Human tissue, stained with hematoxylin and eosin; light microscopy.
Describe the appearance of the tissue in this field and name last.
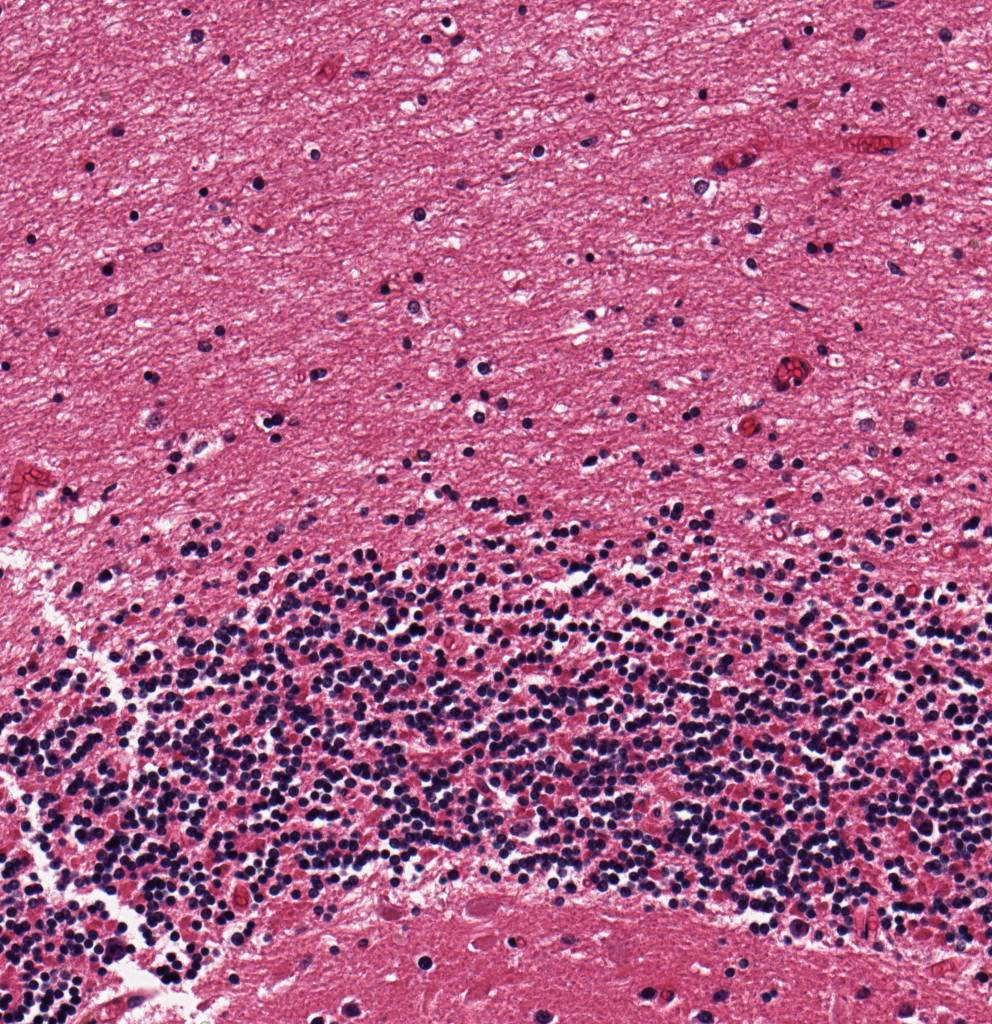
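Upper half: broad pale pink fibrillar zone. Lower half: dense band of closely packed small round dark-blue nuclei, very little visible cytoplasm. Small pink cell-free patches scattered among these nuclei. Bottom edge: narrow pink fibrillar strip, few nuclei, beneath the dense band. Tissue: cerebellum.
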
